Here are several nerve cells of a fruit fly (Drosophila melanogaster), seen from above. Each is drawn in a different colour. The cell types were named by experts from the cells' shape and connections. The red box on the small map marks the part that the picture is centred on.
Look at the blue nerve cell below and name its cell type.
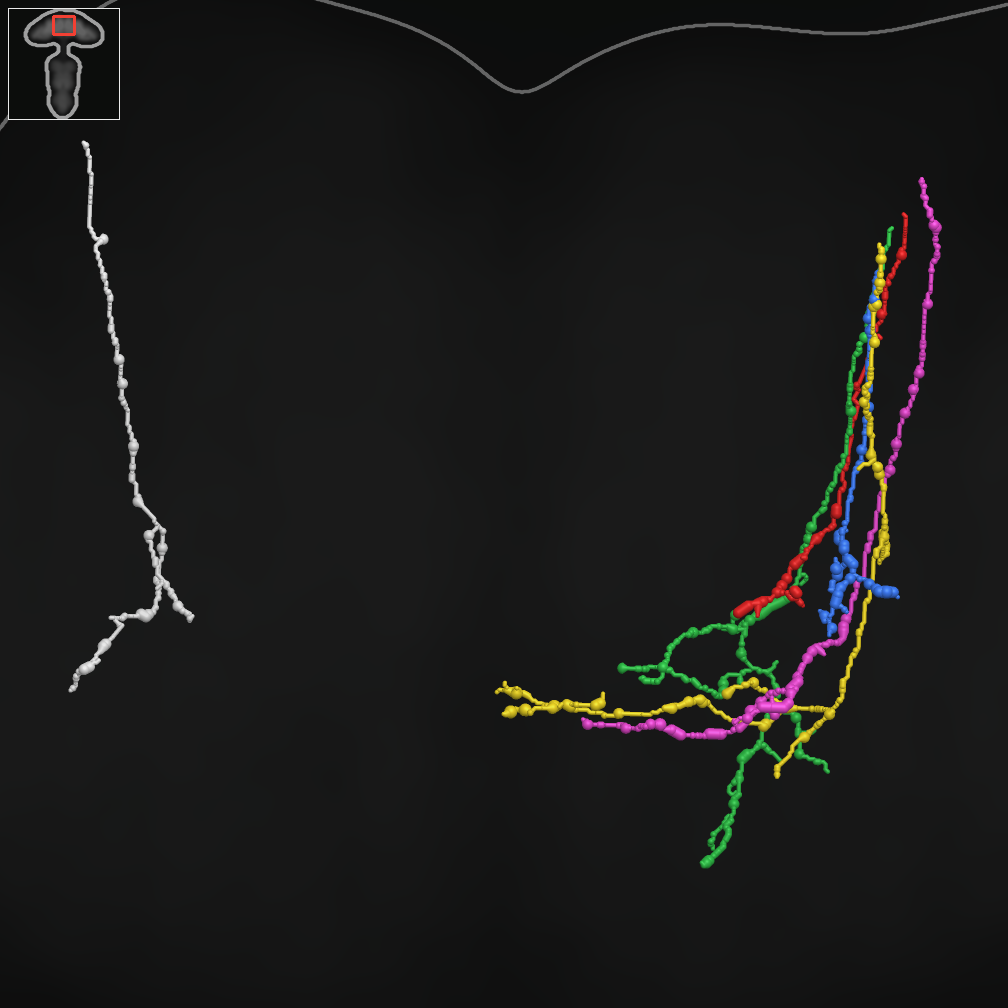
JO-EV1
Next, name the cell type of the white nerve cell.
JO-EV6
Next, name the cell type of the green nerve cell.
JO-EV3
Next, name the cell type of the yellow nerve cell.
JO-ED2_b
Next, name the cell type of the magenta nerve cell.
JO-ED2_a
